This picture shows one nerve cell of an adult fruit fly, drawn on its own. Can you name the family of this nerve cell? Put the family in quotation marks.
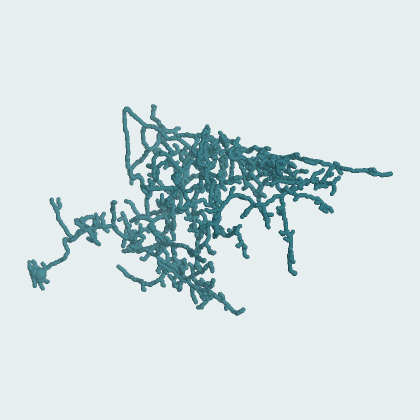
"hemilineage TRdl_b"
